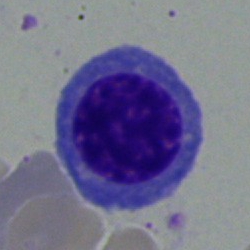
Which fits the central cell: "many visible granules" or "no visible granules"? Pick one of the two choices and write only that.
No visible granules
